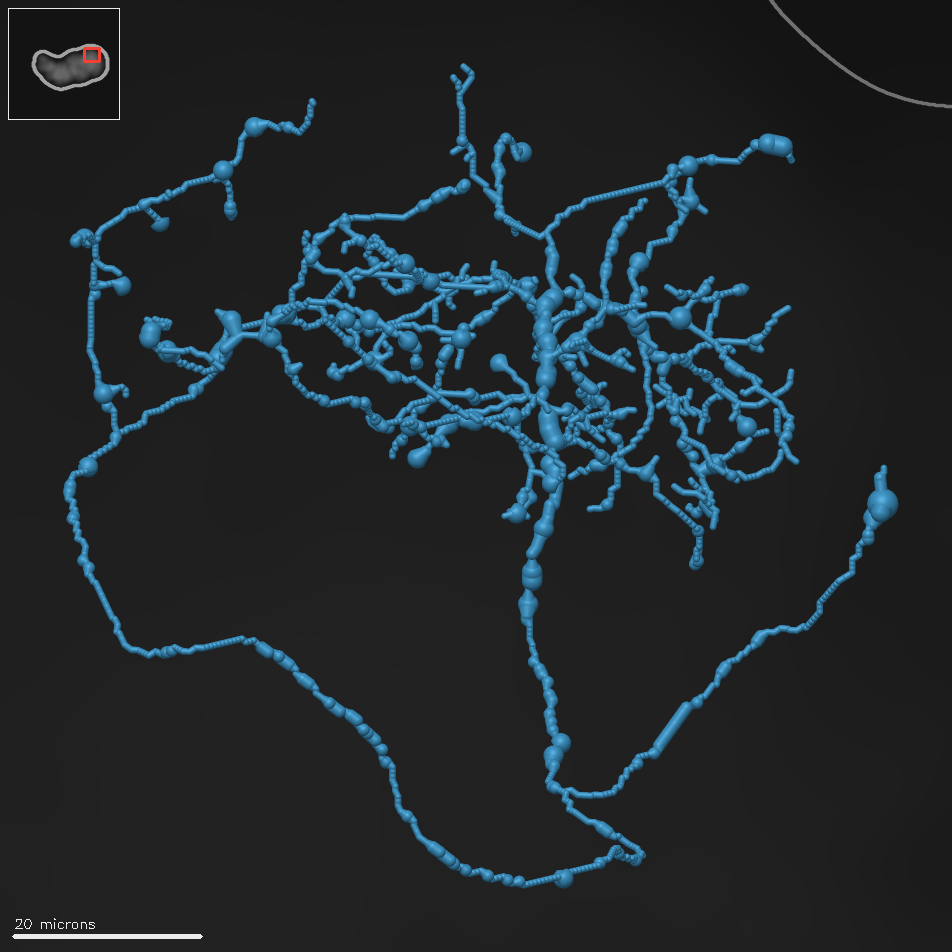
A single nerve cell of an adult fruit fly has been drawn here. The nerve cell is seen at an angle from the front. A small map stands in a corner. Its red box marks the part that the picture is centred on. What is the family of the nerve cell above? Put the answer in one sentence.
The family is hemilineage SLPal2.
